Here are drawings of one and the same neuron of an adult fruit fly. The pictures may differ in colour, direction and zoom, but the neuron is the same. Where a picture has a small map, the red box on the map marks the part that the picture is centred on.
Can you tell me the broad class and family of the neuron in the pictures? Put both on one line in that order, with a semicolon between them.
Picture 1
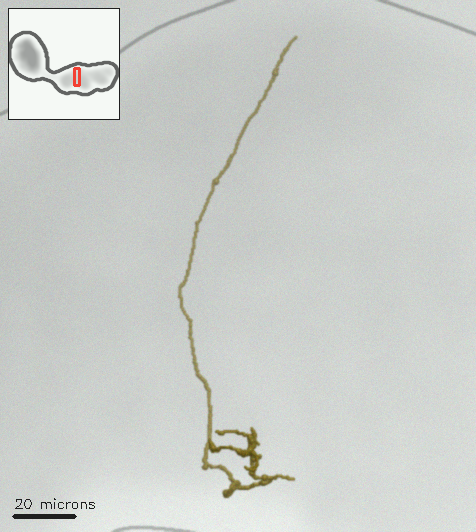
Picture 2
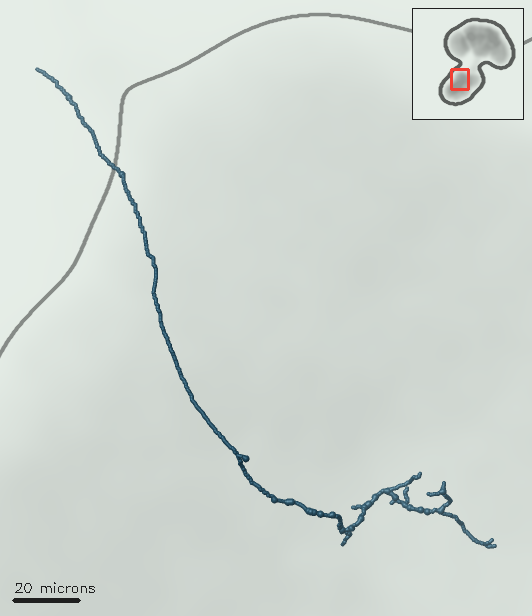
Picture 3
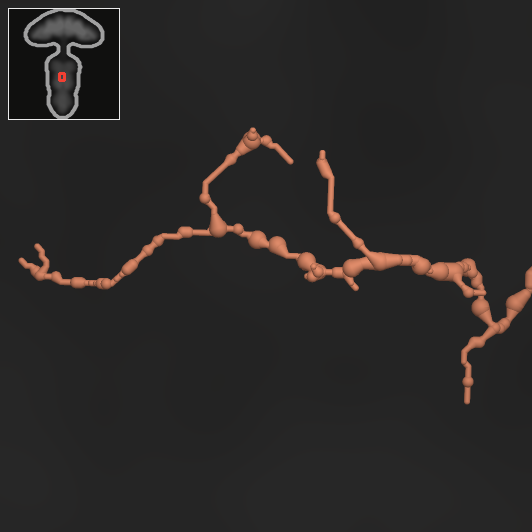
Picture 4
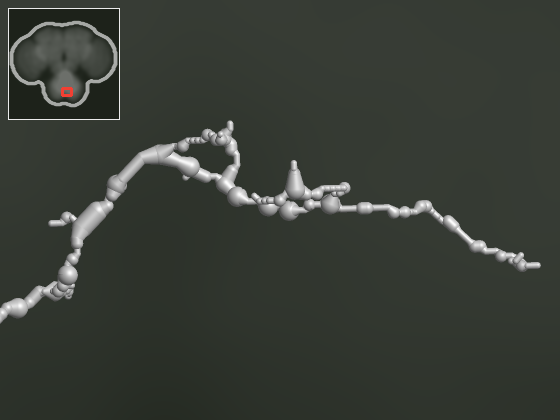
sensory neuron entering the nerve cord; class mechanosensory tactile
